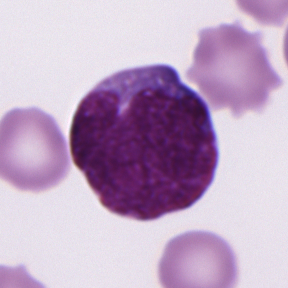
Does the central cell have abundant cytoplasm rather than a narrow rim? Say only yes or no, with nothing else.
No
